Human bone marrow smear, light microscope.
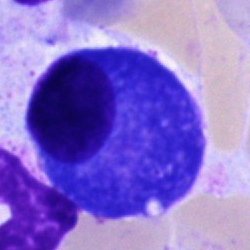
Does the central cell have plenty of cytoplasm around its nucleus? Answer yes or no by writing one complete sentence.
Yes, its nucleus is set within plentiful cytoplasm.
